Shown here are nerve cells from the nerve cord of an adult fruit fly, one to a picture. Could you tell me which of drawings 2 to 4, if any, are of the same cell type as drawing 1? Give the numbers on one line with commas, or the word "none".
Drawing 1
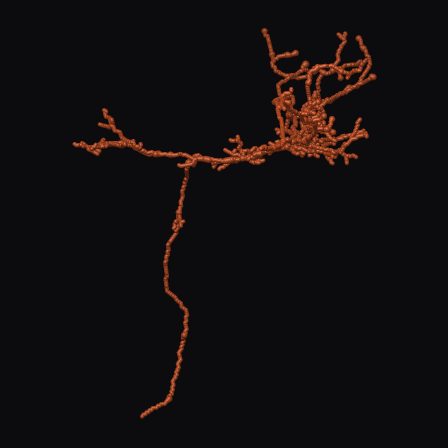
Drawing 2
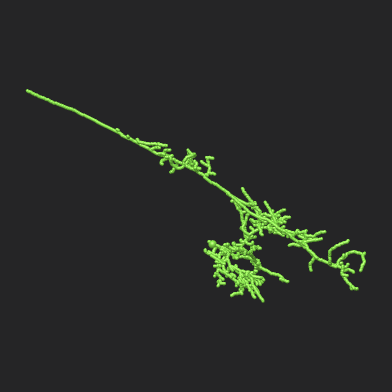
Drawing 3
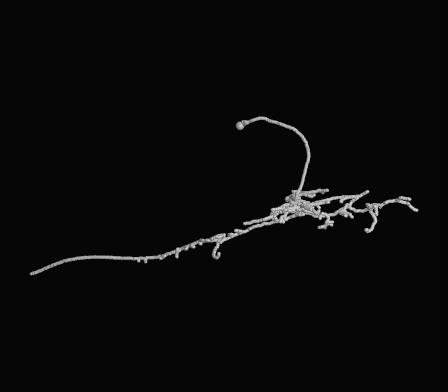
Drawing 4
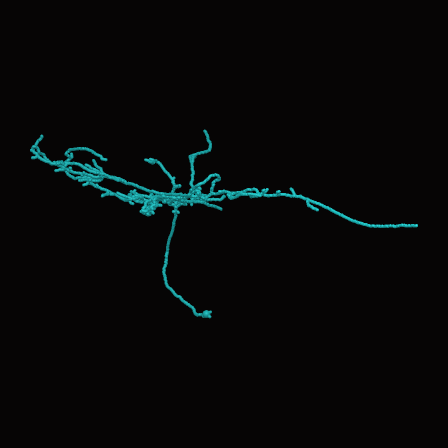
2, 3, 4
